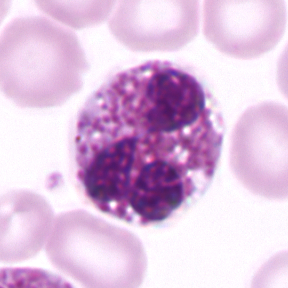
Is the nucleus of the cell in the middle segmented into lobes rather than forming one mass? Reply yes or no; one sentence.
Yes, this cell's nucleus is lobed, with two or more segments.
